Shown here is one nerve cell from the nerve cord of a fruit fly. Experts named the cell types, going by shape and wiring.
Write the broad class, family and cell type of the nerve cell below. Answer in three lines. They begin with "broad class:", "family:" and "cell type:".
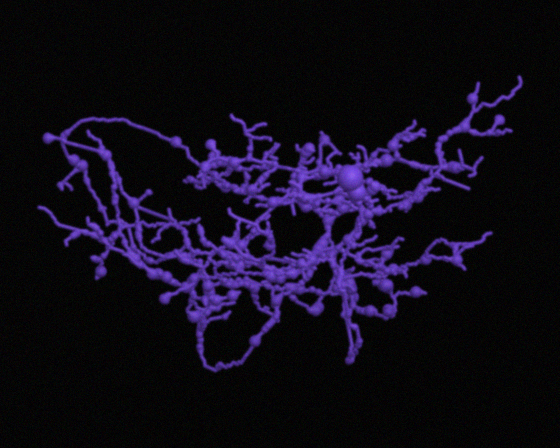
broad class: nerve-cord intrinsic neuron
family: hemilineage 01B
cell type: IN01B026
